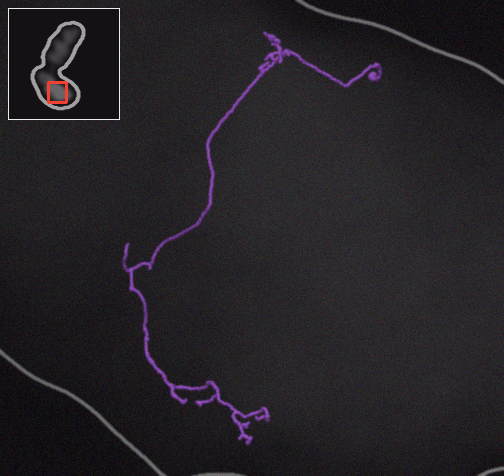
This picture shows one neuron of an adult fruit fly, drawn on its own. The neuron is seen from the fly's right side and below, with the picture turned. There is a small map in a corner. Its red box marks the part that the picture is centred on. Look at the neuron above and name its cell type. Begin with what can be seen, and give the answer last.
As drawn here it is taller than it is wide. It is a central-brain intrinsic neuron. The cell type is KCg-d.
